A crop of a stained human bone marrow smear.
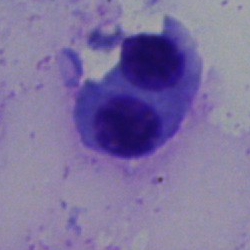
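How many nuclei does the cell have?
Two; the upper one lies to the right of the lower one.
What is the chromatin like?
Dense and dark purple in both nuclei.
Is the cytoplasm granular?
No granules are visible in it.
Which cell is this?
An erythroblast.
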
